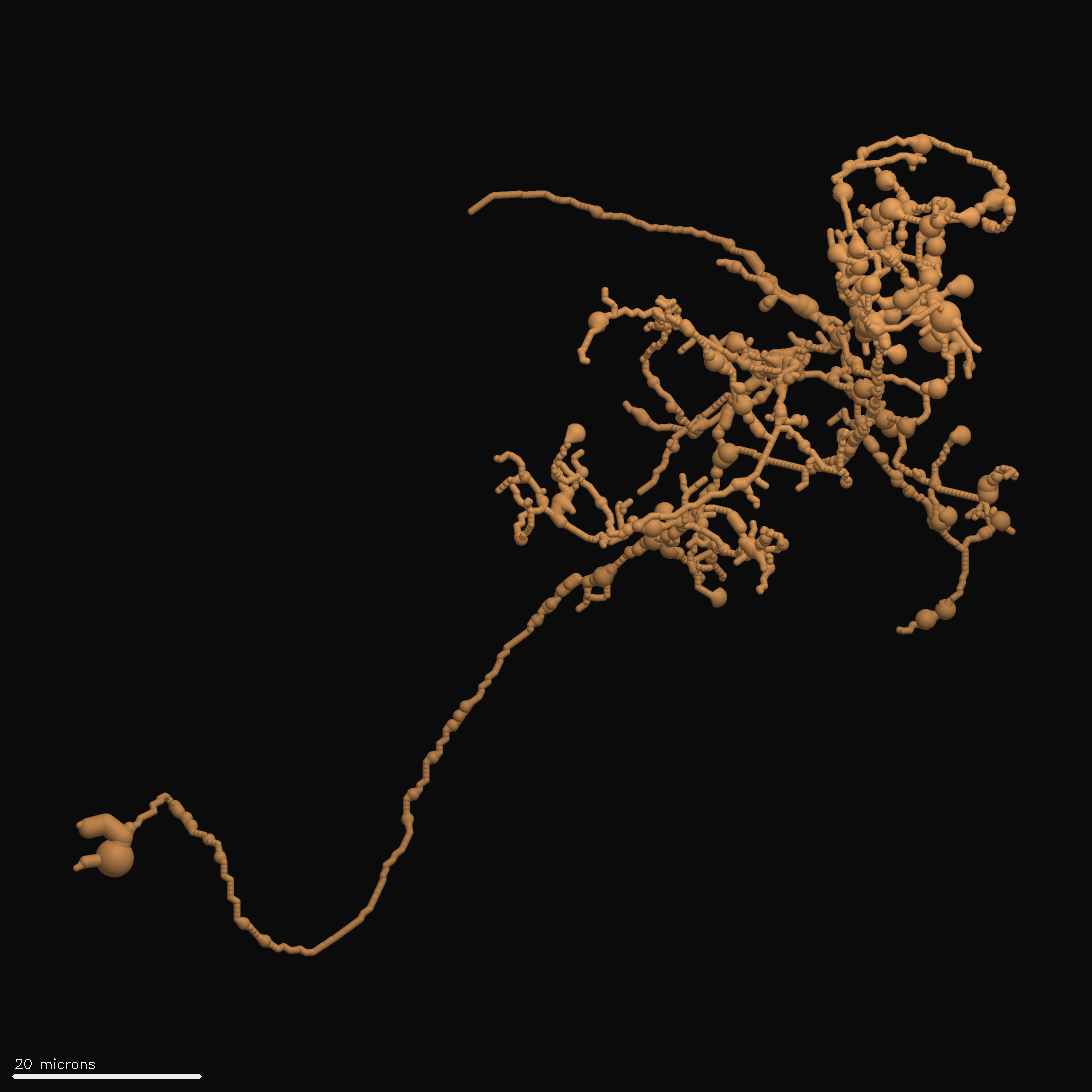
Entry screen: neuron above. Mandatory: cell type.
CB3168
